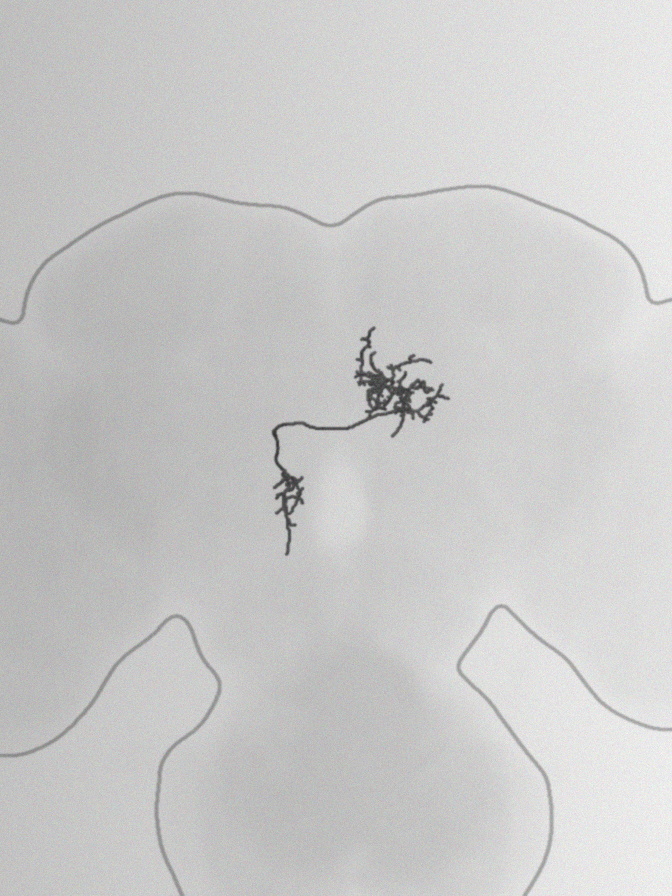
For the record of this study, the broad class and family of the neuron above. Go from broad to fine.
central-brain intrinsic neuron; hemilineage DM5_central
